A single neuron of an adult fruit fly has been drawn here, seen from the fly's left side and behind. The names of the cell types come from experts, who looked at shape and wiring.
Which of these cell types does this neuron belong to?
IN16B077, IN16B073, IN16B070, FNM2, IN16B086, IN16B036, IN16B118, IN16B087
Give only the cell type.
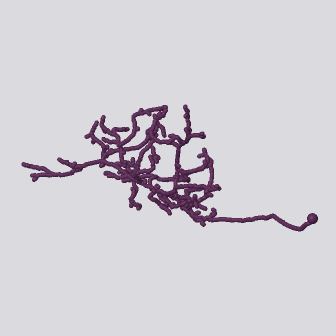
IN16B118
